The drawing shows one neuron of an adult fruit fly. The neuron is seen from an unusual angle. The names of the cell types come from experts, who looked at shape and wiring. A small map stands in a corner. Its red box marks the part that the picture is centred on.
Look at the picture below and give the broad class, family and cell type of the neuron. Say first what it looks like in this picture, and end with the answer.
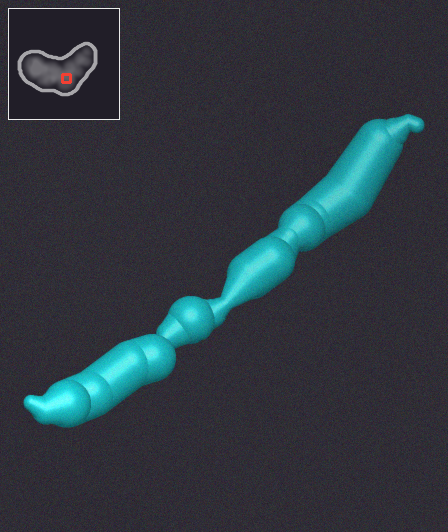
The drawing shows no cell body. It has a dozen or fewer branch ends. This is a photoreceptor or other optic-lobe sensory neuron. The name of its family is class visual. Its cell type is R1-R6.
